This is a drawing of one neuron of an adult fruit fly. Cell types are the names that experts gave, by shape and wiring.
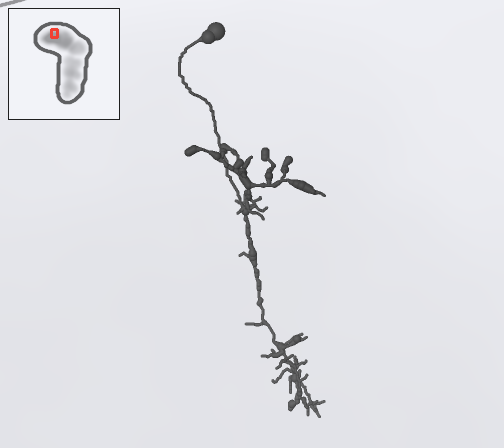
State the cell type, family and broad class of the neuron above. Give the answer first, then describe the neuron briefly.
It is of cell type Mi13. The family is Mi. This is an optic-lobe intrinsic neuron. The cell body is at the top of the picture. Dozens of branch ends can be seen.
